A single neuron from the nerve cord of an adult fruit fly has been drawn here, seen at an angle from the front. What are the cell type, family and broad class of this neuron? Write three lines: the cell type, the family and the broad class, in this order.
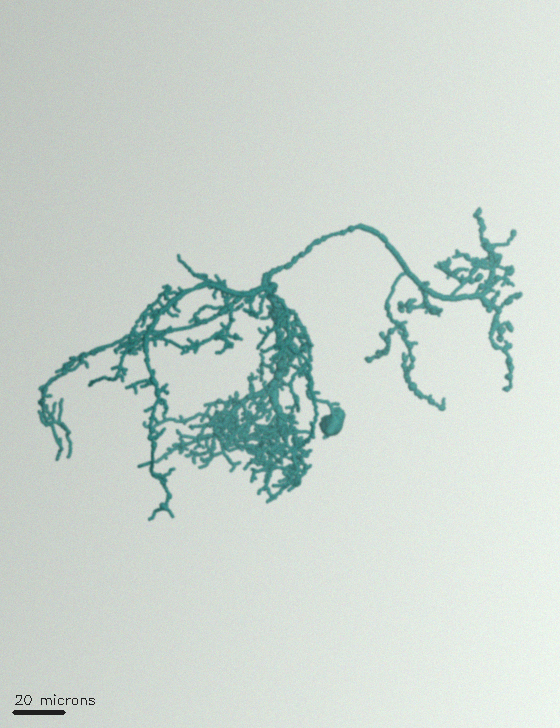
IN03A009
hemilineage 03A
nerve-cord intrinsic neuron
